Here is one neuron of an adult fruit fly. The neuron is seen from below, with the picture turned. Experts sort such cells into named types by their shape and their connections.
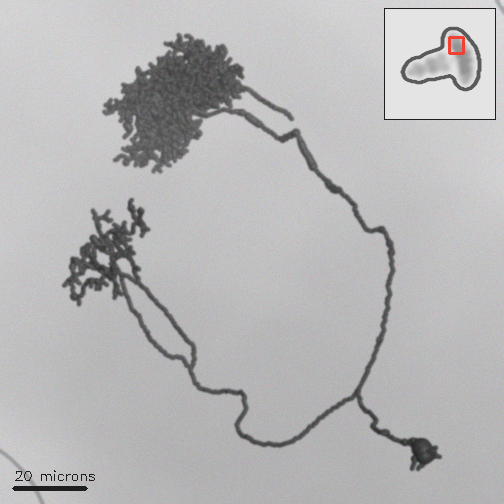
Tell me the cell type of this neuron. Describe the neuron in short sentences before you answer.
The cell body is at the lower right of the picture. From top to bottom in the picture it spans about 120 microns. Dozens of branch ends can be seen. This is an optic-lobe intrinsic neuron. The cell type is MeLo9.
